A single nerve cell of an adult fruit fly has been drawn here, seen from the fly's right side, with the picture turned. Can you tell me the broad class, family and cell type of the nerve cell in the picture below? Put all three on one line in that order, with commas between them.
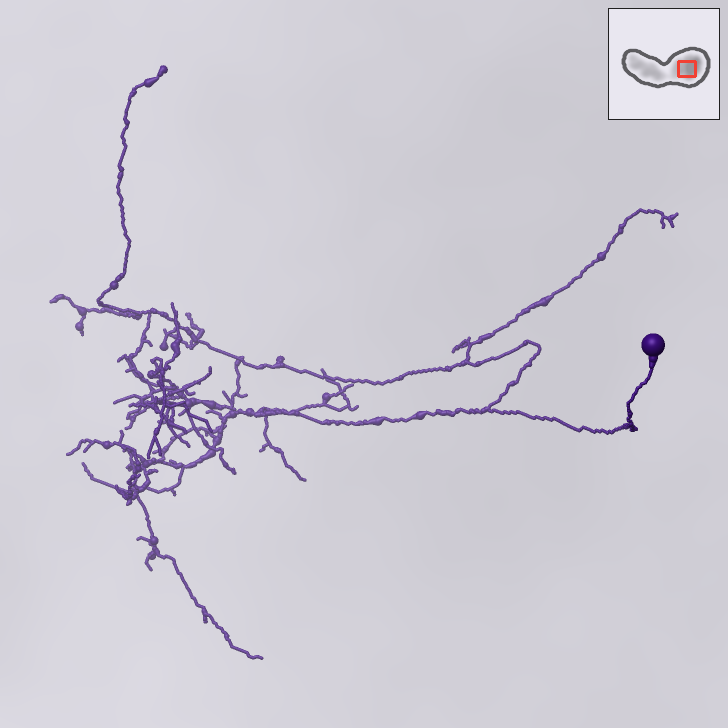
central-brain intrinsic neuron, hemilineage LALa1_posterior, CB1213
